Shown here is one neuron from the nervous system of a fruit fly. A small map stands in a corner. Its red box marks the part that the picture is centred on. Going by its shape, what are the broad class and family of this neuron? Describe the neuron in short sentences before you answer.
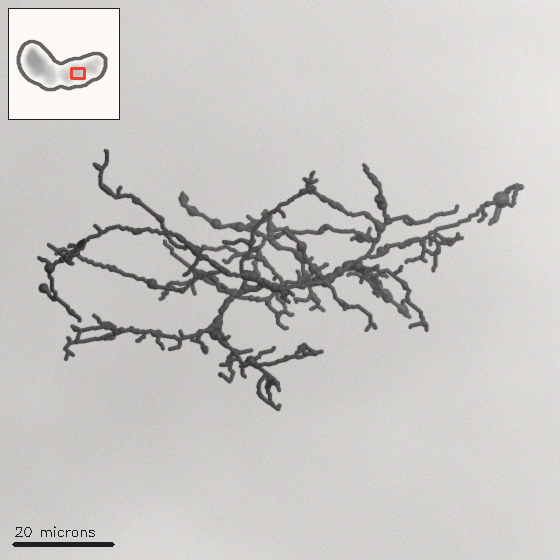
By the scale bar it is about 100 microns wide in this view. Dozens of branch ends can be seen. It is a nerve-cord intrinsic neuron. Its family is hemilineage 20A.22A.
